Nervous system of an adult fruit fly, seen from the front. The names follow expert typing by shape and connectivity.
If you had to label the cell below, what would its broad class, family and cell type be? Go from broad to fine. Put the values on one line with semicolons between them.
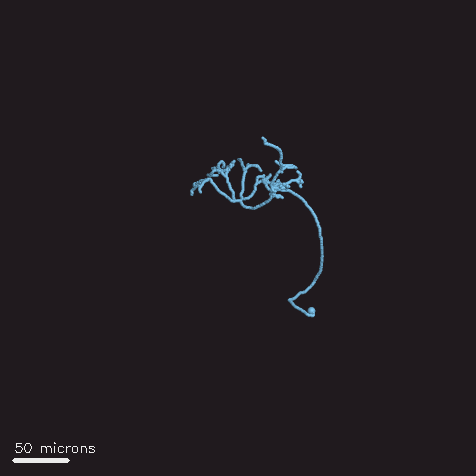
central-brain intrinsic neuron; hemilineage LALv1_dorsal; FB5W_b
